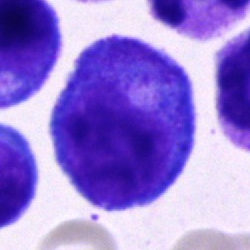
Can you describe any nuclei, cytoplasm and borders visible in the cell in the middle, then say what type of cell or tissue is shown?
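Looking at the outline, it's round to slightly oval, and the edge seems finely uneven. The chromatin stains dark purple-blue, though there's a paler patch toward the upper right. I can't make out any distinct granules, and I don't see clear vacuoles either. So I'd call this a promyelocyte.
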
